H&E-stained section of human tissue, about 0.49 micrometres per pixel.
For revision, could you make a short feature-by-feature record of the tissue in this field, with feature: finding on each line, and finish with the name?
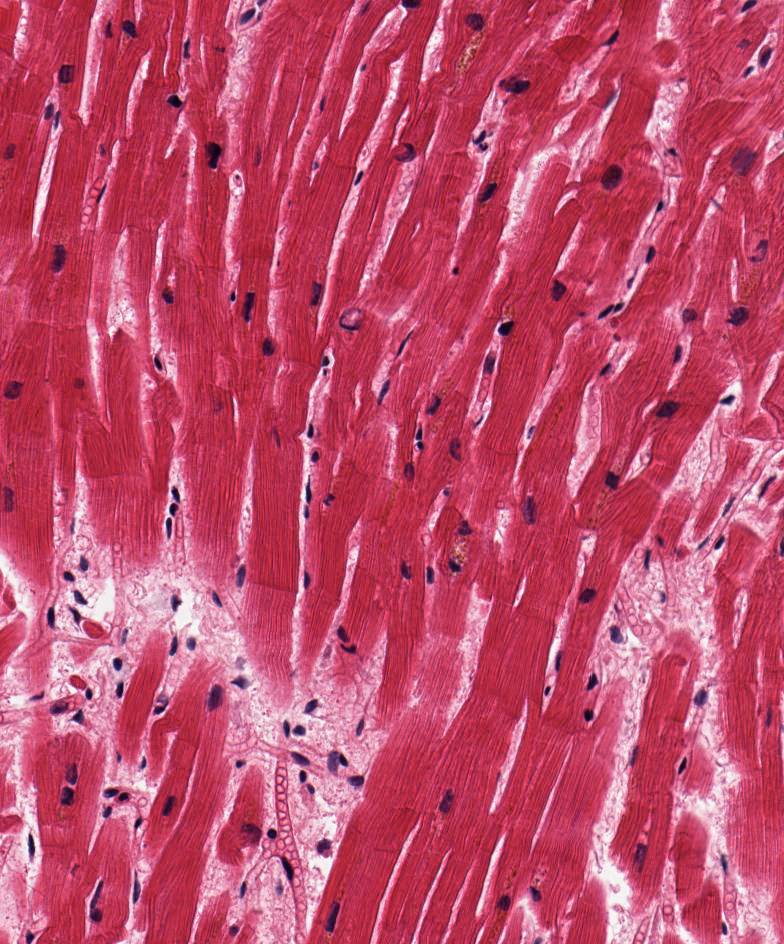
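Fibres: muscle, cut lengthwise, slanting from bottom toward top
Branching: many fibres join neighbours
Nuclei: oval, single, central
Granules: small, golden-brown, at ends of some central nuclei
Tissue: left ventricle of the heart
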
